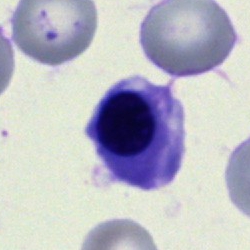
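Erythroblast, its nucleus set toward the left side of the cell. The chromatin is very dark and dense, showing little internal detail, and no nucleoli can be seen. The cell outline is irregular and somewhat angular rather than smoothly round.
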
